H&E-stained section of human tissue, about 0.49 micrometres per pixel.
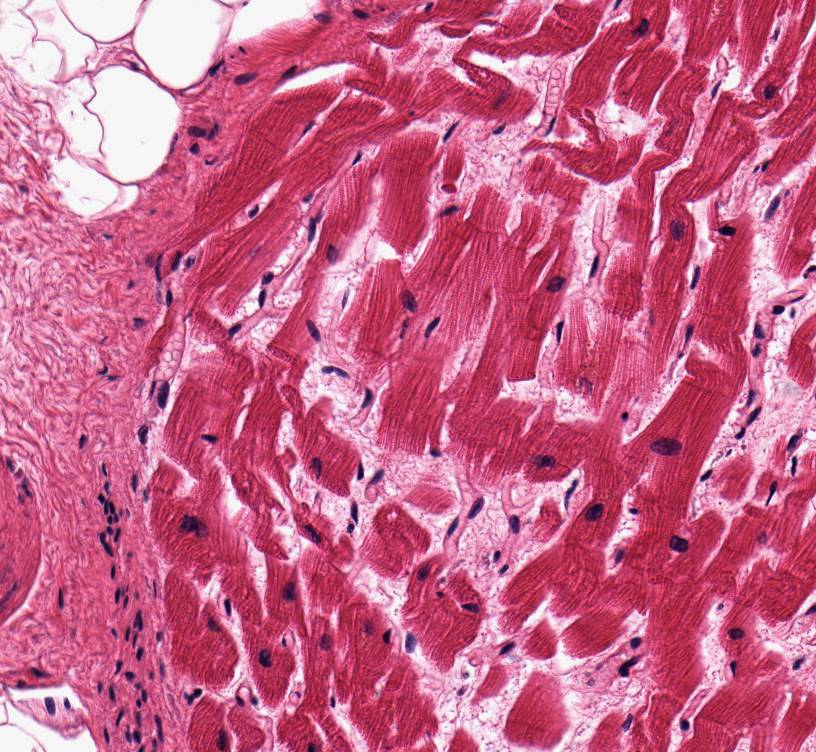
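Left ventricle of the heart: finely cross-striated muscle fibres that branch and join, with pale loose connective tissue containing small elongated dark nuclei between them. Top left corner, a small group of adipocytes with large empty clear spaces.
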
